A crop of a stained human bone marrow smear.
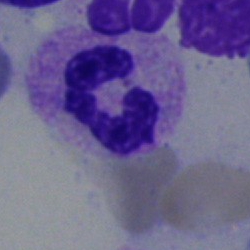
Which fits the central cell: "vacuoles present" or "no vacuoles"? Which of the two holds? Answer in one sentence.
This cell has a cytoplasm without any vacuoles.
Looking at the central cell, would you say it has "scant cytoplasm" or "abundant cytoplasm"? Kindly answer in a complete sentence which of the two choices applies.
It is abundant cytoplasm that surrounds the nucleus of this cell.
